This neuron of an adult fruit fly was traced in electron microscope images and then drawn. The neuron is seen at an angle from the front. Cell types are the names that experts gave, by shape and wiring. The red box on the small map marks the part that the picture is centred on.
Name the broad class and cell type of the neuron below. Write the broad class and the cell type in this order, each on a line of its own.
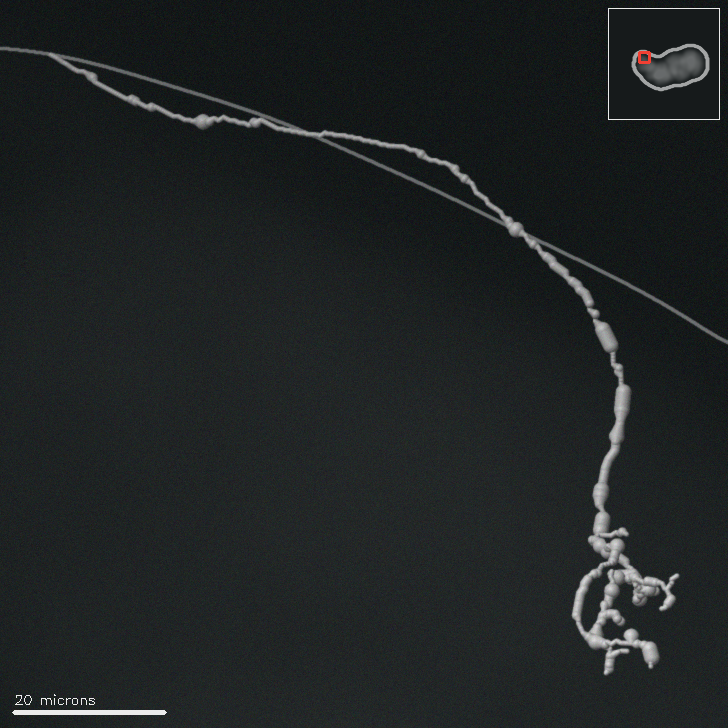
sensory neuron entering the nerve cord
SNxx03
